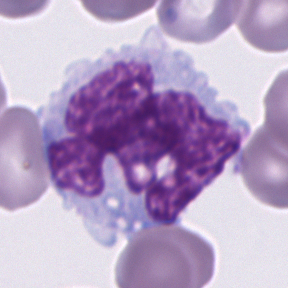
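Monocyte with a nucleus that fills most of the cell's area. Its chromatin has a fine, lacy, stringy pattern rather than dense dark clumps. Cytoplasm is widest below and left of the nucleus, with a few small clear vacuoles beneath the nucleus.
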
